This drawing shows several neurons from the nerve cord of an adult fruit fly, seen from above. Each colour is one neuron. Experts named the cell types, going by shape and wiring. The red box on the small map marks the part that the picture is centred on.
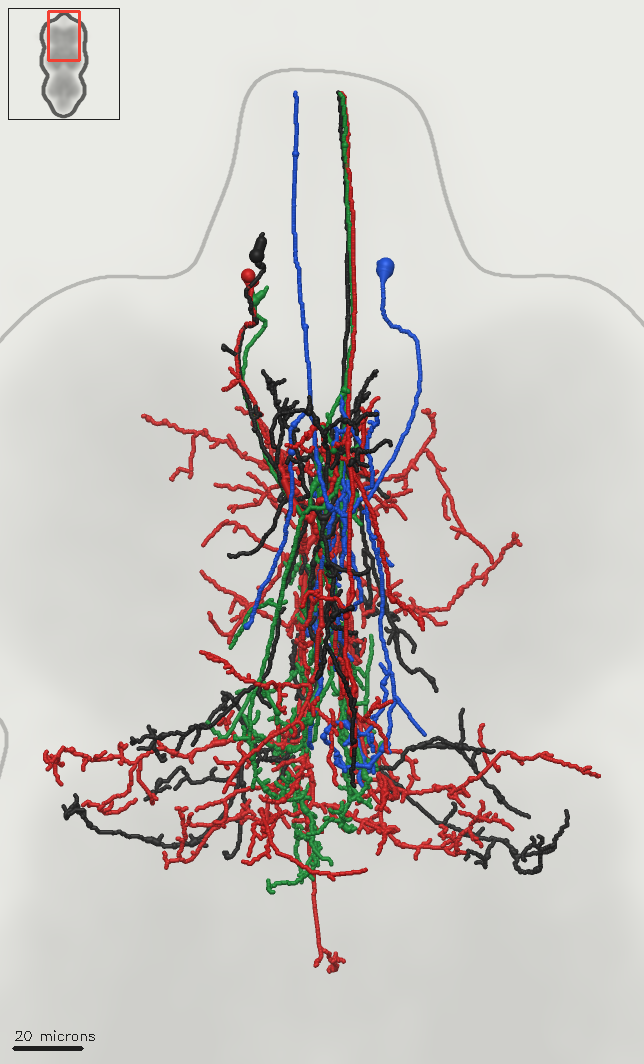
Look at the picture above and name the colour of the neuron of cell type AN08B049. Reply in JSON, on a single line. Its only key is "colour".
{"colour": "red"}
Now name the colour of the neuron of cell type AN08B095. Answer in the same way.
{"colour": "green"}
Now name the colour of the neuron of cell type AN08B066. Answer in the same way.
{"colour": "black"}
